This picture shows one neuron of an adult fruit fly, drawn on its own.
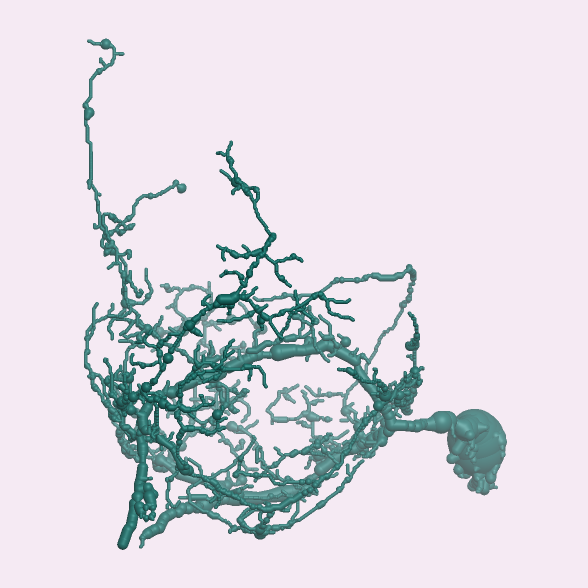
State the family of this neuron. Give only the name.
hemilineage 00B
